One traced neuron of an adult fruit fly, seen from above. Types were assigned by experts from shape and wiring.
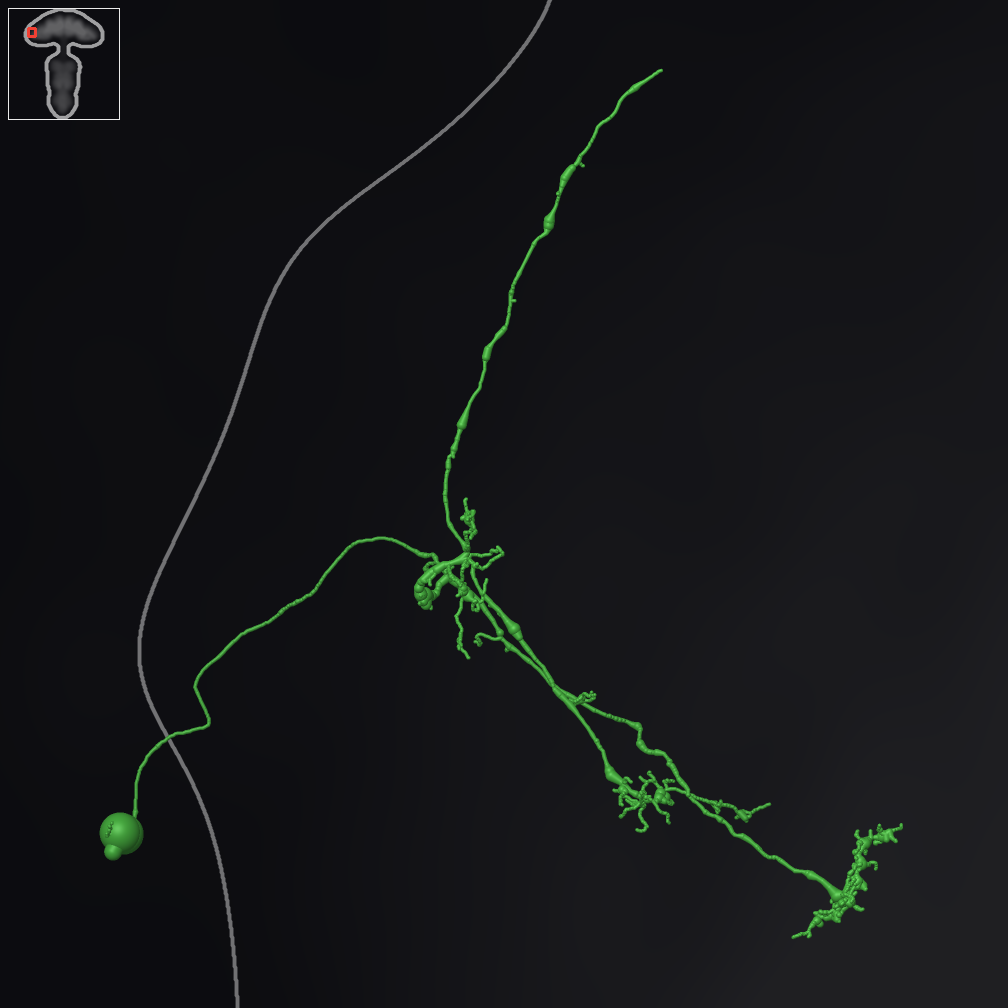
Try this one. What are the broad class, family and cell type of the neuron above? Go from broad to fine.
optic-lobe intrinsic neuron; Mi; Mi15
